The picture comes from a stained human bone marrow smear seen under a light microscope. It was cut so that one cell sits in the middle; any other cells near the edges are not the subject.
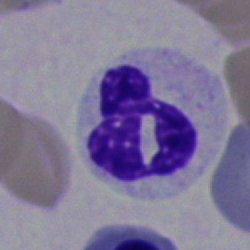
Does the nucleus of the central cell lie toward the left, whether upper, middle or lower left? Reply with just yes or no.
Yes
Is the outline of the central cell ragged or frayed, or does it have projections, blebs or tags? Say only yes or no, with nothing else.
No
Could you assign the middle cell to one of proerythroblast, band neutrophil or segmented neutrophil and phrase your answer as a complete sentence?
The cell sitting right in the middle is a segmented neutrophil.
